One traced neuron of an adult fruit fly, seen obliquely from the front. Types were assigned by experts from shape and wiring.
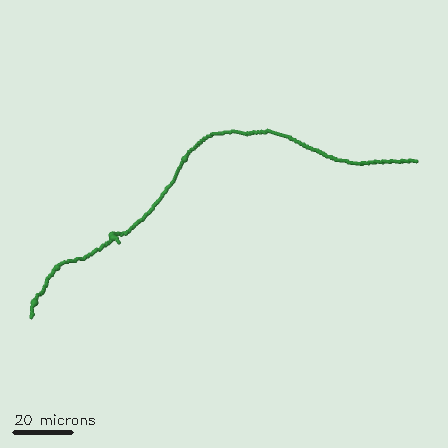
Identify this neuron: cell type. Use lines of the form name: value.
cell type: LgAG1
